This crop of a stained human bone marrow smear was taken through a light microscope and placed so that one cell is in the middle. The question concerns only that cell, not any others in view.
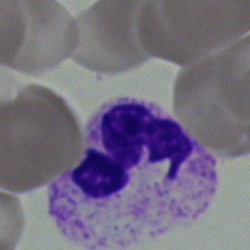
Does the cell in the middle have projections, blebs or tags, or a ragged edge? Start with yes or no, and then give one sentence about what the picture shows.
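No. The cell outline is roughly oval and smooth.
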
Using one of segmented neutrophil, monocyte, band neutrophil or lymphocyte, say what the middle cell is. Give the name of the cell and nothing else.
segmented neutrophil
